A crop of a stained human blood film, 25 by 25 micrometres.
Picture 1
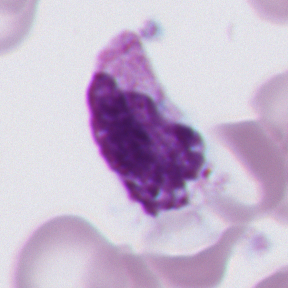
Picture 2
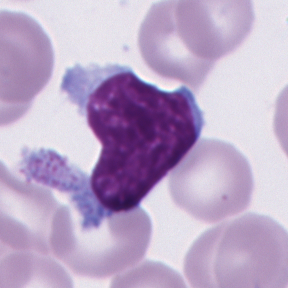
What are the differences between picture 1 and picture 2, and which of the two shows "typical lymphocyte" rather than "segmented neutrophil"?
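The segmented neutrophil is in picture 1, and picture 2 holds the typical lymphocyte. In picture 1 the cell measures about 16 by 10 micrometres and has an irregular, ragged outline, frayed at the lower right with small fragments scattered beside it. Its nucleus, about 14 by 8 micrometres, has an irregular, knobbly outline, lies toward the bottom of the cell and fills about 70% of its area. Most of the visible cytoplasm forms a cap at the top end; it is pale pinkish-lilac and speckled with fine pinkish-purple granules.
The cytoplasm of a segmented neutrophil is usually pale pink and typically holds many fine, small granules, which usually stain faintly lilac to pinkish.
In picture 2 the cytoplasm is pale blue instead, and ragged, frayed extensions of it project from the upper left of the cell. The nucleus of this cell is about 12 by 10 micrometres, with no distinct nucleolus.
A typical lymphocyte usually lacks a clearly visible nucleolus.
No vacuoles are seen in this cell, and a patch of fine purple granules lies at its lower left.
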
